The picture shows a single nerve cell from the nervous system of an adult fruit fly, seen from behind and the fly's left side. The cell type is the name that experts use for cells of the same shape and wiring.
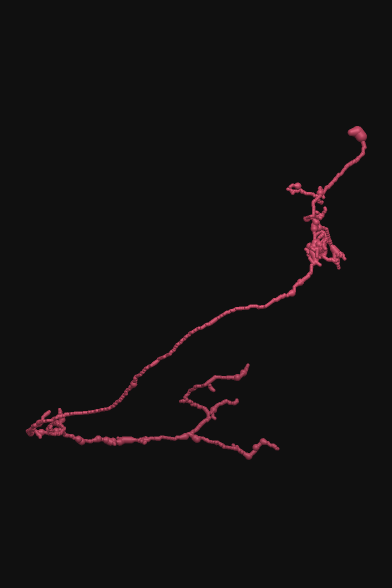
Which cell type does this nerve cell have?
KCg-m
